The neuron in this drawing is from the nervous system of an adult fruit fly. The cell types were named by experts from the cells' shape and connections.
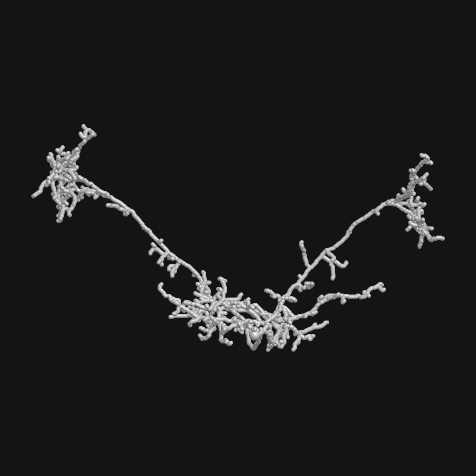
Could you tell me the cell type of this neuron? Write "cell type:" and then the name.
cell type: GNG343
